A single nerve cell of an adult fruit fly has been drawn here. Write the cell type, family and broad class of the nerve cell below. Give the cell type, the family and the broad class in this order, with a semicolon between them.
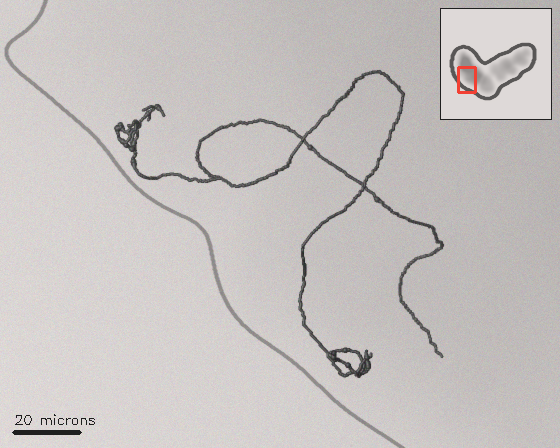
ORN_VA7l; class olfactory; sensory neuron entering the brain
